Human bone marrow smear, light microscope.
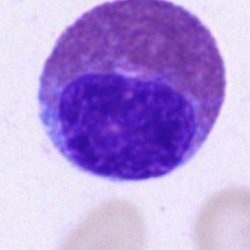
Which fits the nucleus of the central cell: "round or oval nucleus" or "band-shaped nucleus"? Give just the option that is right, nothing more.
Round or oval nucleus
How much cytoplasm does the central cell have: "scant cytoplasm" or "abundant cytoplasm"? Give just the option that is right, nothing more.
Abundant cytoplasm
